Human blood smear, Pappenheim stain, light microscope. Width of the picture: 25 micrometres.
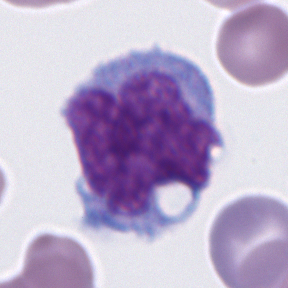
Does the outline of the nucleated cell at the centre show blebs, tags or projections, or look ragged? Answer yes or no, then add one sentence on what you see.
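Yes. The cell's edge is irregular and frayed, most of all along the lower left.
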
